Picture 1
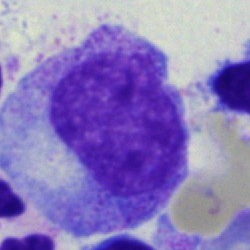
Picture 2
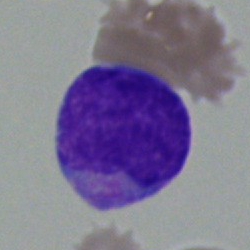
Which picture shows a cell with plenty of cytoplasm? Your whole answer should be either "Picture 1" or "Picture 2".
Picture 1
